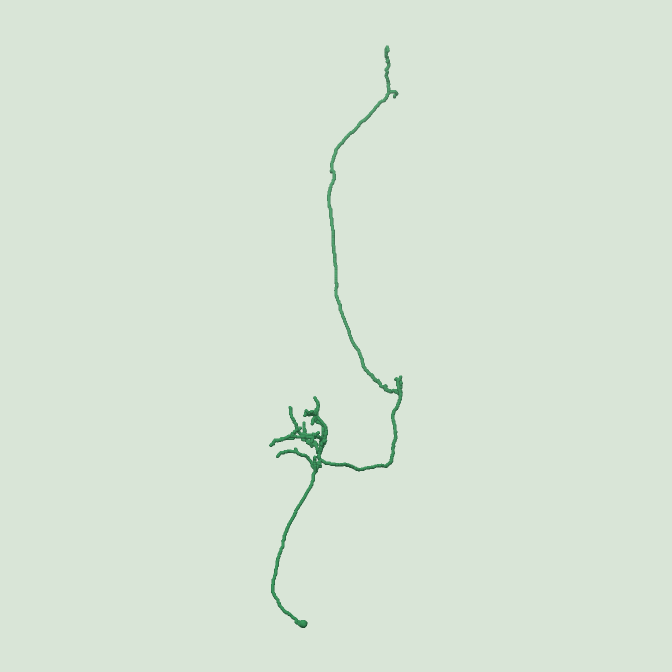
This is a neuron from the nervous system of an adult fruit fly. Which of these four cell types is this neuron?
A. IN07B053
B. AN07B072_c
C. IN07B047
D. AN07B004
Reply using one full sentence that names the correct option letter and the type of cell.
As option B gives it, the neuron's cell type is AN07B072_c.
